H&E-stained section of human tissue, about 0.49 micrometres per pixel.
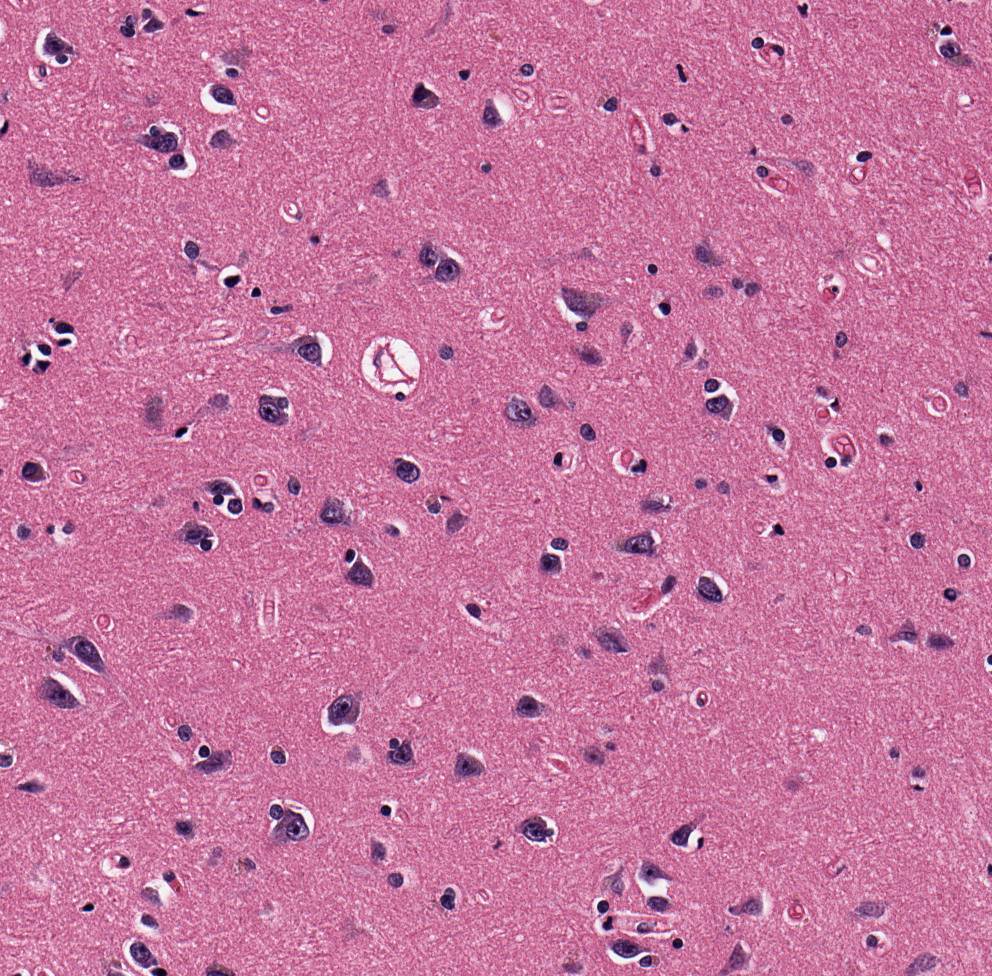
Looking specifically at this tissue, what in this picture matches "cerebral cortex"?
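Tissue: cerebral cortex. Neurons with angular, often triangular bodies of purple cytoplasm lie scattered throughout.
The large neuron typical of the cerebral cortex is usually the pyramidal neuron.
The triangular shapes fit that. Background: finely fibrillary pink matrix. Many small, round, dark nuclei with little visible cytoplasm lie among the neurons, some pressed against neuronal cell bodies. Against it: cells spread fairly evenly, singly and in small groups, forming no layers, glands or other organised units.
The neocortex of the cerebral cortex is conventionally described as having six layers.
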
